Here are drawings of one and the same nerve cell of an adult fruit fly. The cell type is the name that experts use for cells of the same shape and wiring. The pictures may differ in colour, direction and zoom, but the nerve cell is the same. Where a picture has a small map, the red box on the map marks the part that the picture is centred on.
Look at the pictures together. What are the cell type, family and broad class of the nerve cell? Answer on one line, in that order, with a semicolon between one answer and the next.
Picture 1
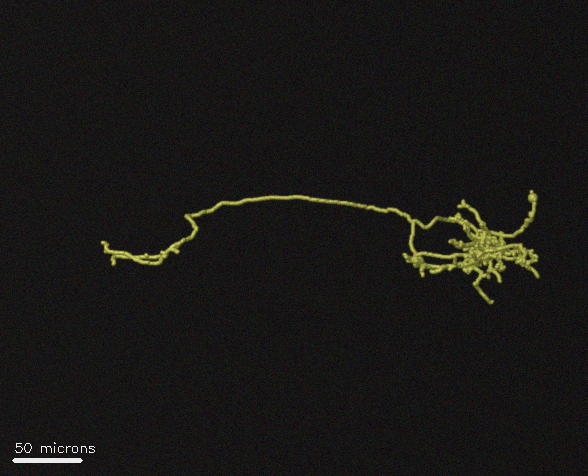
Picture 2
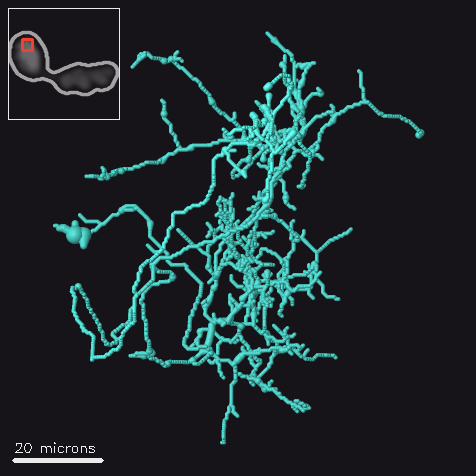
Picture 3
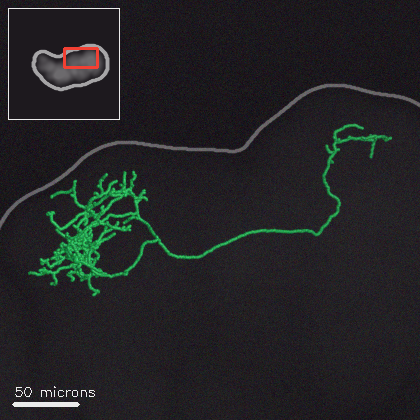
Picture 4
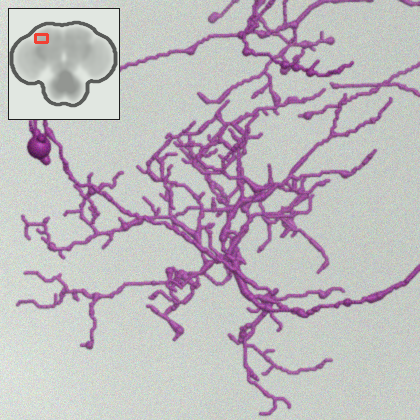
LHAD1j1; LHAD; central-brain intrinsic neuron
